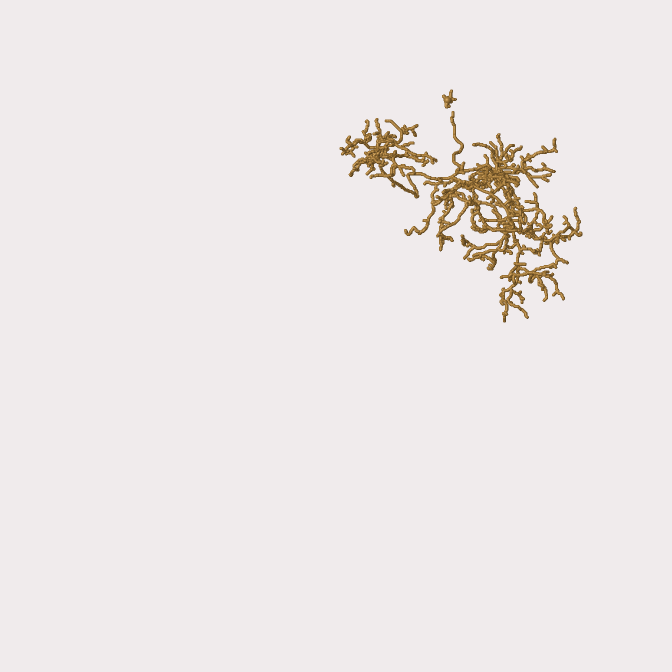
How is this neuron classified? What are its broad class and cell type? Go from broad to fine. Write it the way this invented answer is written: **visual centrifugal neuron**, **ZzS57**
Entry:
**central-brain intrinsic neuron**, **SMP418**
